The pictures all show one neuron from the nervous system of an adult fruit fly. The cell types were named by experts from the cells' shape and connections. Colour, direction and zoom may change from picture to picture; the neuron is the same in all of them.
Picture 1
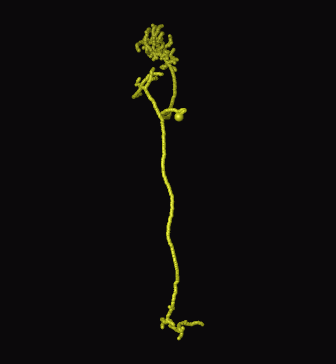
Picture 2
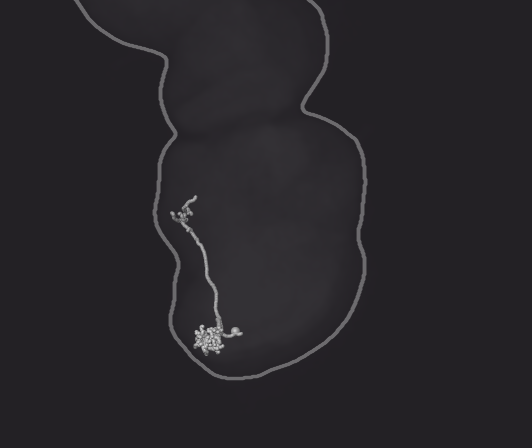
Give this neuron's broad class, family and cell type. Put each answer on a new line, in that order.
central-brain intrinsic neuron
hemilineage LHd1
CB3340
